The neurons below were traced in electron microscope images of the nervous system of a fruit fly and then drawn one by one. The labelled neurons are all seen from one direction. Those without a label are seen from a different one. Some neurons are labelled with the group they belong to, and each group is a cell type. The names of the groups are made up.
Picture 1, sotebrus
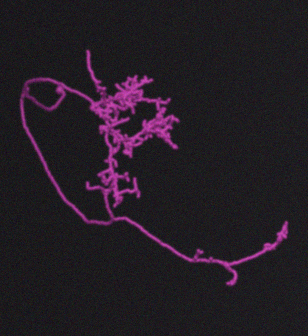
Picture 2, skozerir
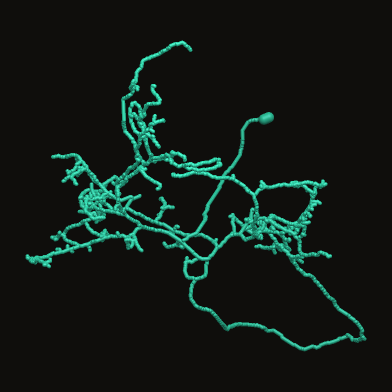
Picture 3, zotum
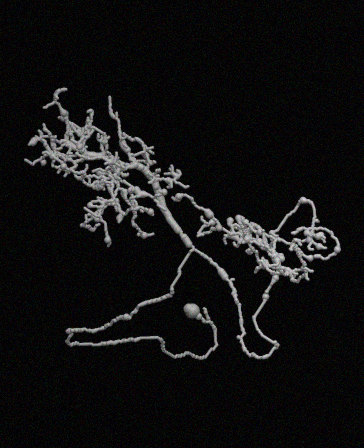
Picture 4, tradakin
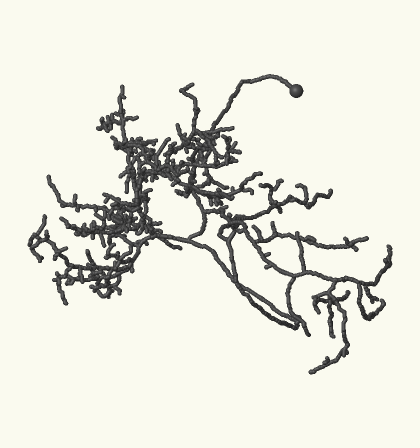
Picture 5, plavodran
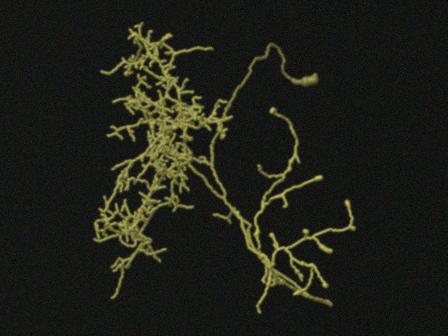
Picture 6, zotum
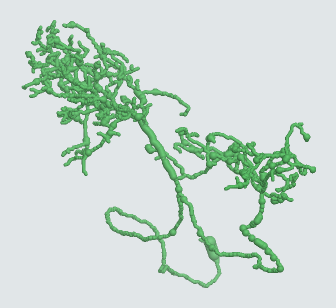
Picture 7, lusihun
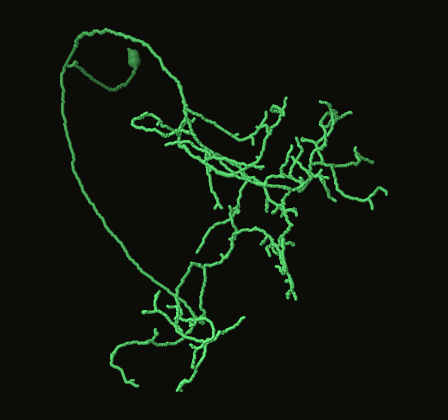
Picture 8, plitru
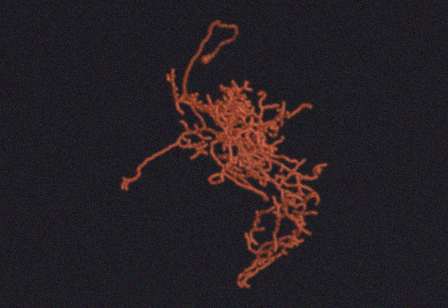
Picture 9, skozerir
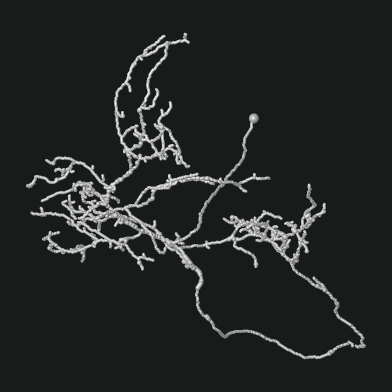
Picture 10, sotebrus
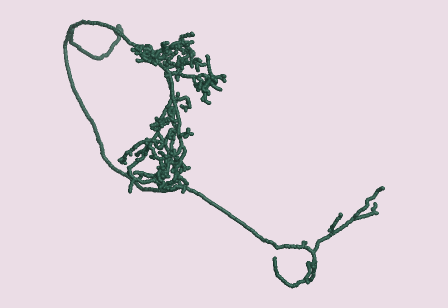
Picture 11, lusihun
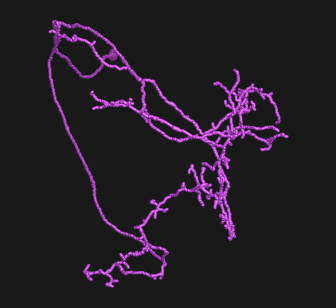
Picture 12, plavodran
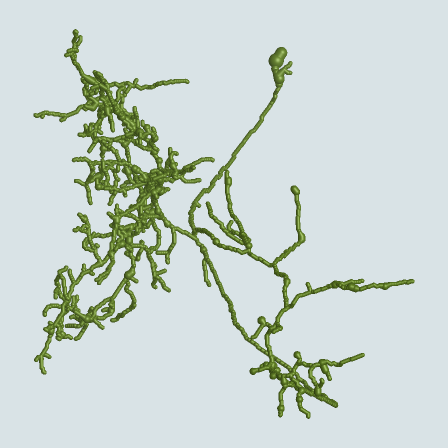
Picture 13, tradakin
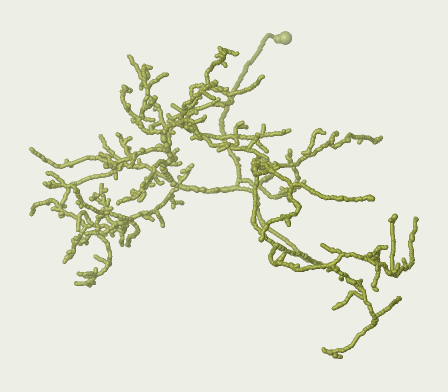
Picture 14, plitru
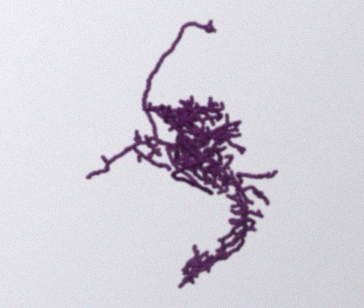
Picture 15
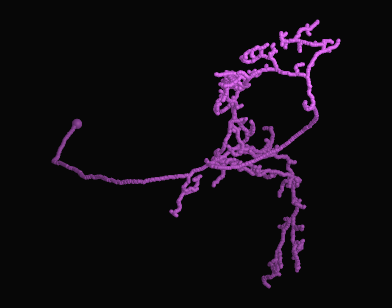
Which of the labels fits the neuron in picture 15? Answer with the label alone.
plitru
